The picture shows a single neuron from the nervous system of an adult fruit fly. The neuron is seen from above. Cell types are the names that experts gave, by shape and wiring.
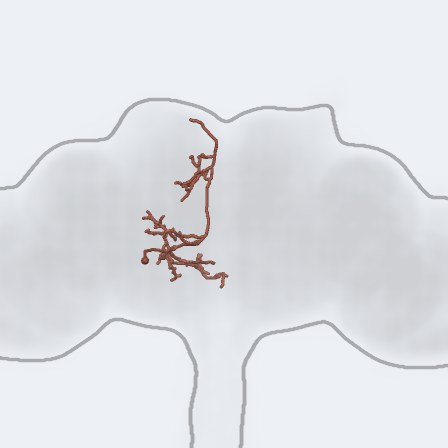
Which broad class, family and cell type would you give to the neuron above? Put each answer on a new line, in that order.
central-brain intrinsic neuron
hemilineage CLp1
CL167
